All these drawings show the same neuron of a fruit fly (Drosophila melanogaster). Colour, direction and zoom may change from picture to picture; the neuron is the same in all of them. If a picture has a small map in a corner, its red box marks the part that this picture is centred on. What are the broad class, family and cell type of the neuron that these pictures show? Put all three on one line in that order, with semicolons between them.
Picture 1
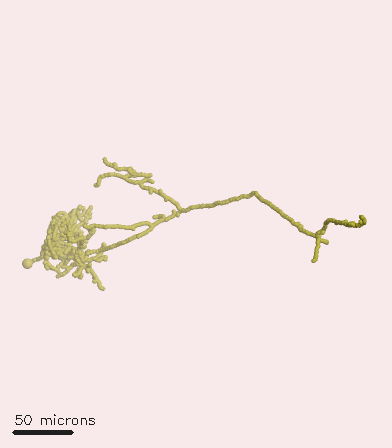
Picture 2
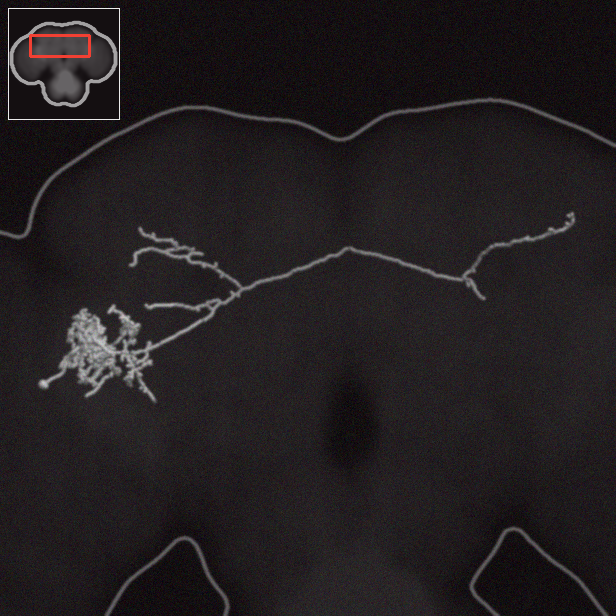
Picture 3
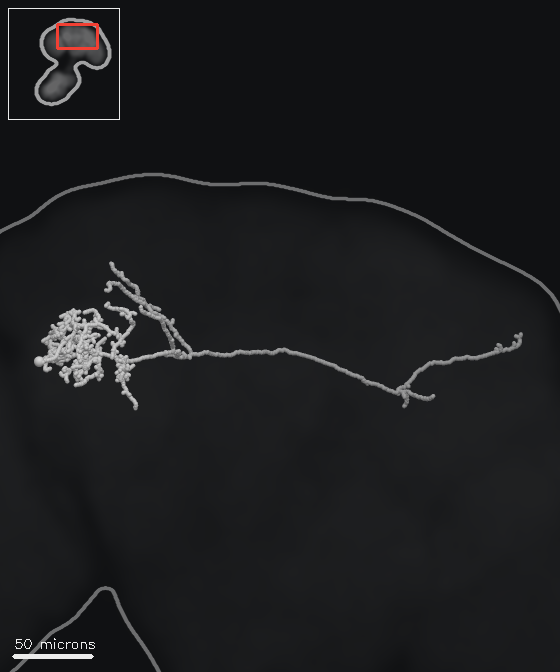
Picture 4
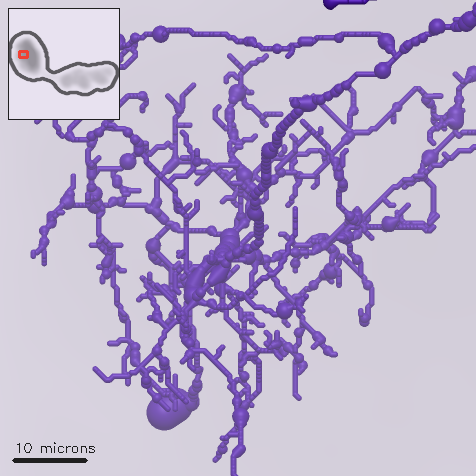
central-brain intrinsic neuron; hemilineage VLPl2_medial; CB3402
